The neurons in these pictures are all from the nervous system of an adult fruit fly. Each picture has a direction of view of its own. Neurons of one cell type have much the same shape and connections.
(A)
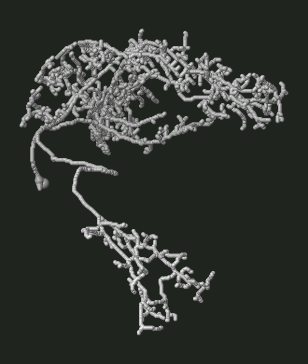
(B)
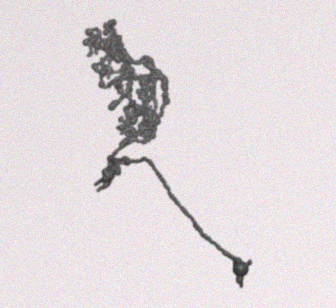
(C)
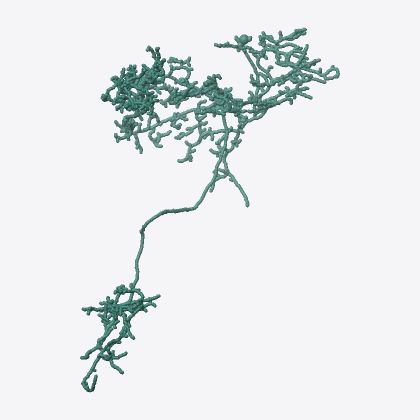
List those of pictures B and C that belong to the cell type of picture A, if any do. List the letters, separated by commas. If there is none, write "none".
C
